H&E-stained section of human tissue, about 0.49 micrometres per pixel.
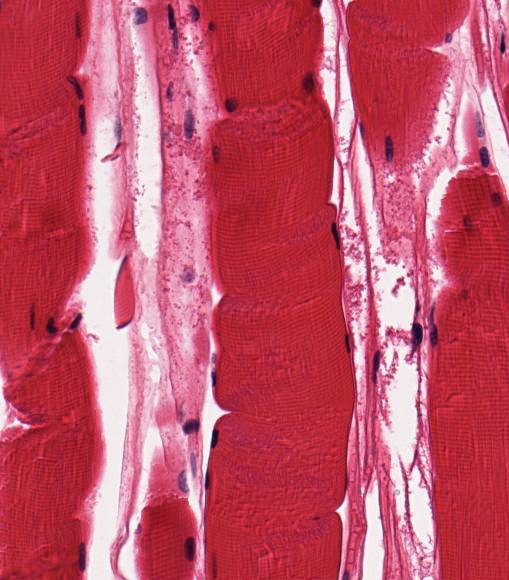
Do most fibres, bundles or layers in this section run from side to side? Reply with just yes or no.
No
